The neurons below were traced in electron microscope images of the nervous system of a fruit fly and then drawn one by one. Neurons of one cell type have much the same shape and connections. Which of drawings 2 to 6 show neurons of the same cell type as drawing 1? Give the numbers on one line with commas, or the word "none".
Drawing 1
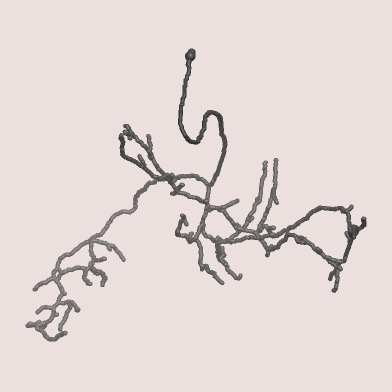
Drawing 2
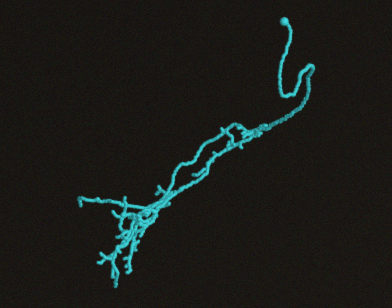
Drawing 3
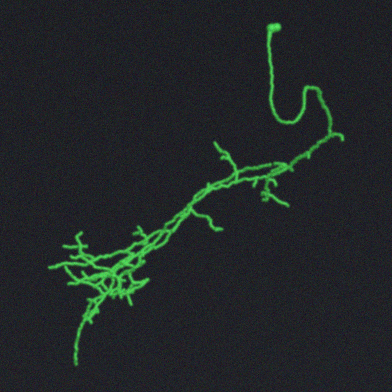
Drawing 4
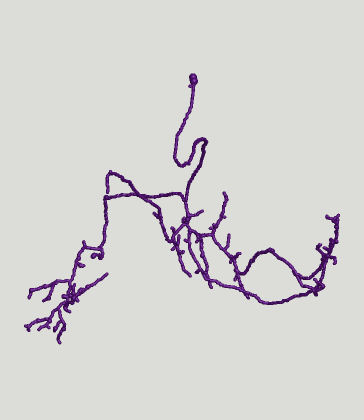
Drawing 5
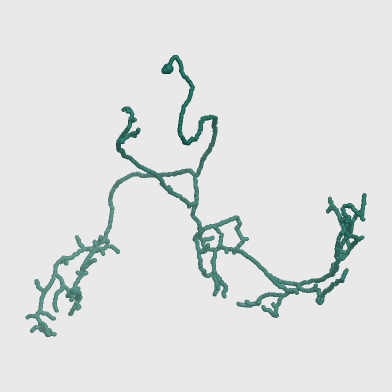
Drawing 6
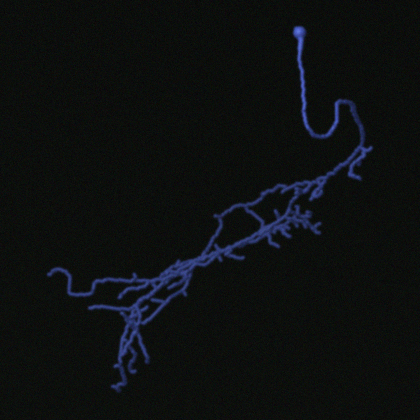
4, 5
